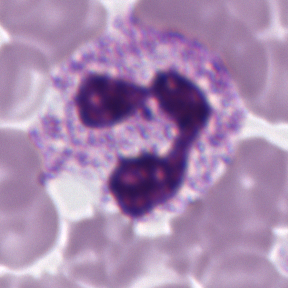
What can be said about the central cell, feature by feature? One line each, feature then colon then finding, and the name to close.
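Lobes: nucleus divided into three separate lobes
Chromatin: dense, dark purple, clumped
Cytoplasm: abundant, pale pinkish-lilac
Granules: fine, lilac, filling the cytoplasm
Name: segmented neutrophil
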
